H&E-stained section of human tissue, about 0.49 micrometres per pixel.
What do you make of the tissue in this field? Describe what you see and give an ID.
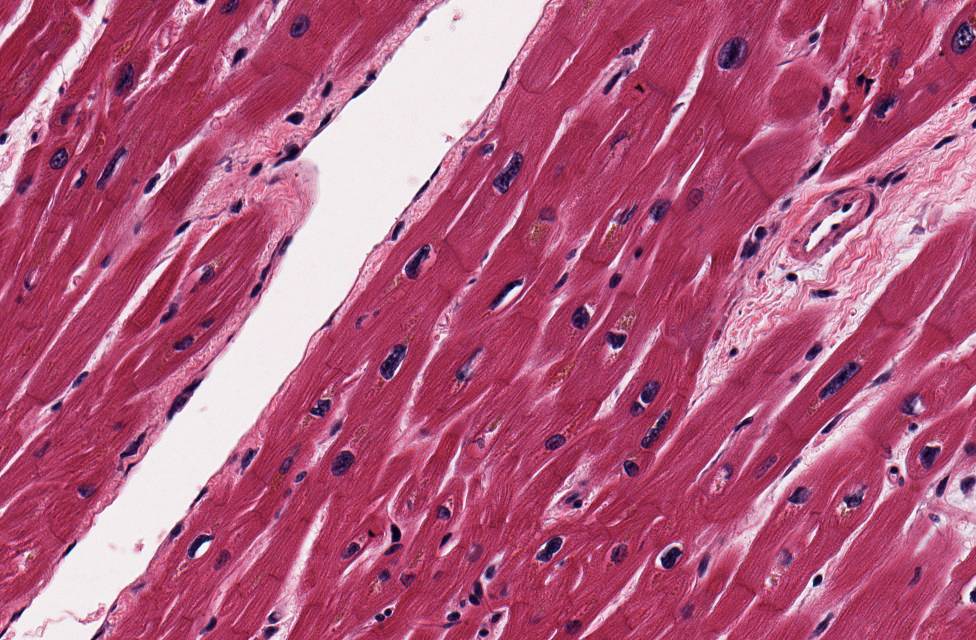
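Fibres run diagonally, lower left to upper right. Cardiac muscle fibres branch and join neighbours. Large oval nuclei of the cardiac muscle cells central. Small golden-brown granules at the poles of some nuclei. Left ventricle of the heart.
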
